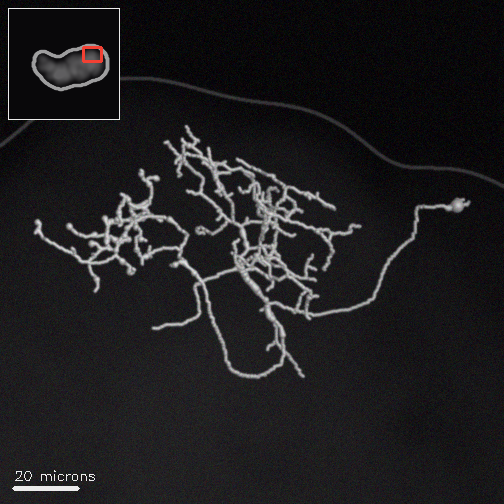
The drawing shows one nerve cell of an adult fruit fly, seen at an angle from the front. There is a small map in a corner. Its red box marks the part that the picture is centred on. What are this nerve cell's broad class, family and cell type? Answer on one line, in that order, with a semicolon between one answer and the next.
central-brain intrinsic neuron; hemilineage SLPal1; CB3506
